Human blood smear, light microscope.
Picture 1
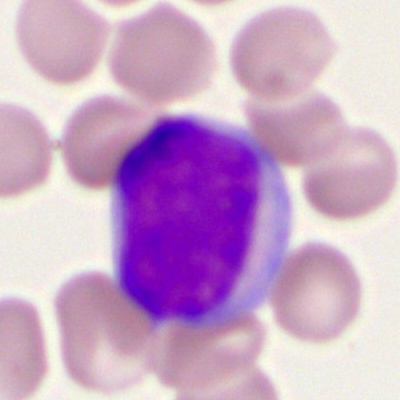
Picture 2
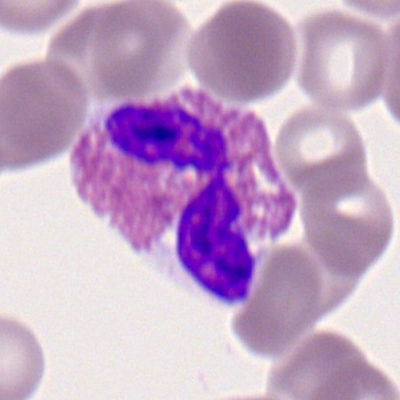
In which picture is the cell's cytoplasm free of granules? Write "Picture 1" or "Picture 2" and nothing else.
Picture 1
